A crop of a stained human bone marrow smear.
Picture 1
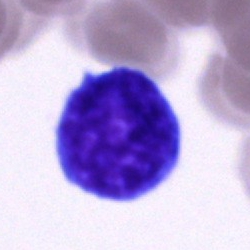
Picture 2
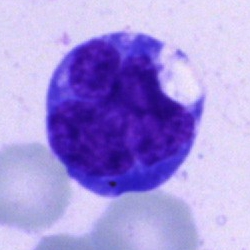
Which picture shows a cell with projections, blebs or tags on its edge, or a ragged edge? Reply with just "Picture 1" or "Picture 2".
Picture 1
